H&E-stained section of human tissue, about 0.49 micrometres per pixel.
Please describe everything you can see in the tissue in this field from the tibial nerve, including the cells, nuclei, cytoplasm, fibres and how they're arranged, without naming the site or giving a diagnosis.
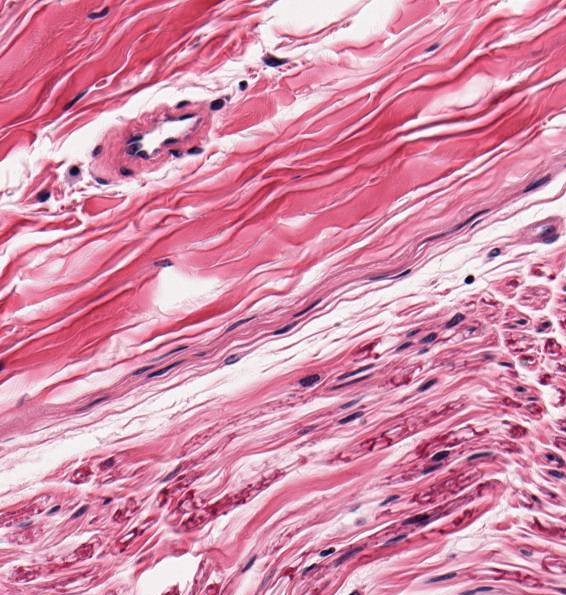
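See how the collagen bundles are thick, wavy and bright pink, running diagonally from lower left to upper right? Thin, dark, spindle-shaped fibroblast nuclei are scattered between them, lying parallel to the bundles. Down in the lower right corner the cellular bundles are cut across, so they show as small rounded pink profiles packed closely together. Their cells have granular deep-pink cytoplasm, darker than the collagen around them.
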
